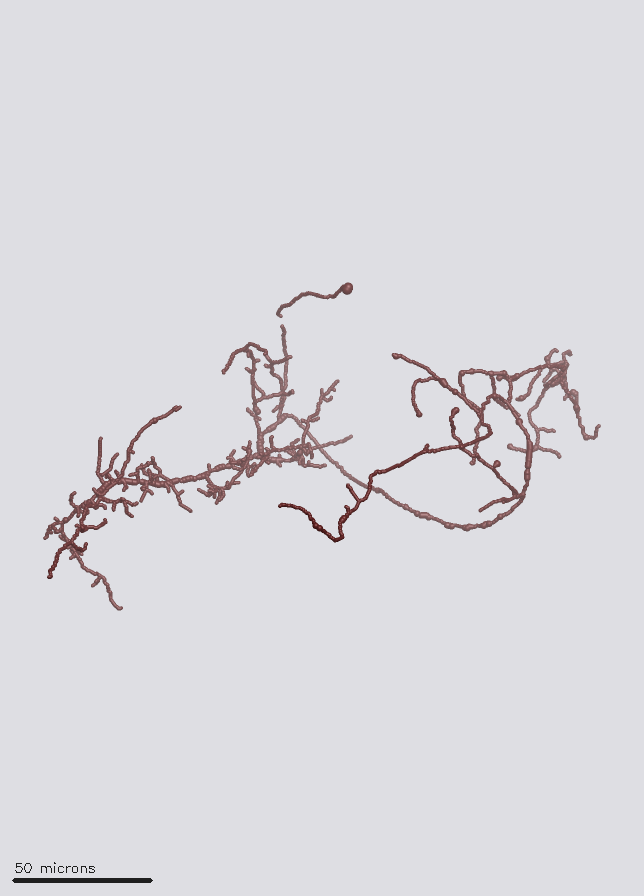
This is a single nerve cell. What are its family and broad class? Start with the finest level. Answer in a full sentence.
The family is hemilineage 19B.
The broad class is nerve-cord intrinsic neuron.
